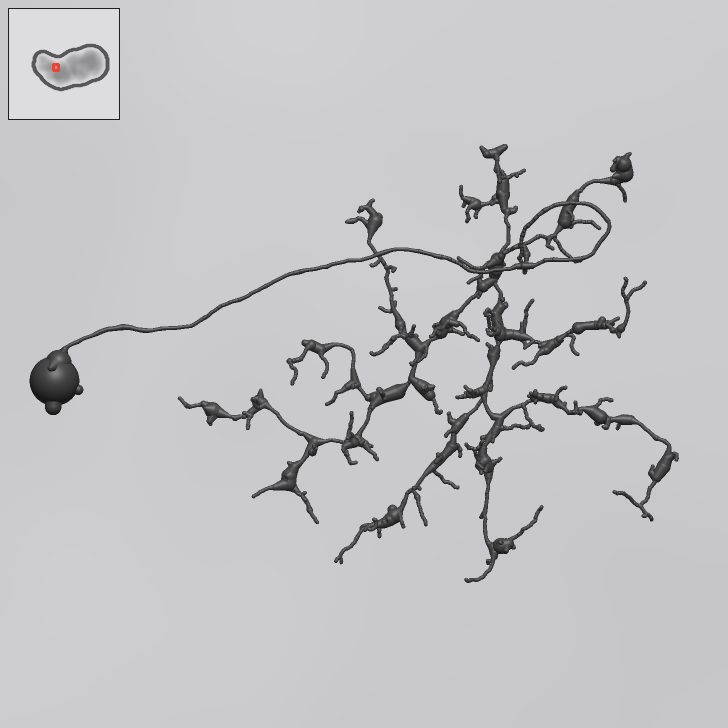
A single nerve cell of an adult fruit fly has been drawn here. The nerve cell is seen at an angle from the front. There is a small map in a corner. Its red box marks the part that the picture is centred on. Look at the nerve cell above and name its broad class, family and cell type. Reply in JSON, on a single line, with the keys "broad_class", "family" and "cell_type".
{"broad_class": "optic-lobe intrinsic neuron", "family": "Dm", "cell_type": "Dm15"}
